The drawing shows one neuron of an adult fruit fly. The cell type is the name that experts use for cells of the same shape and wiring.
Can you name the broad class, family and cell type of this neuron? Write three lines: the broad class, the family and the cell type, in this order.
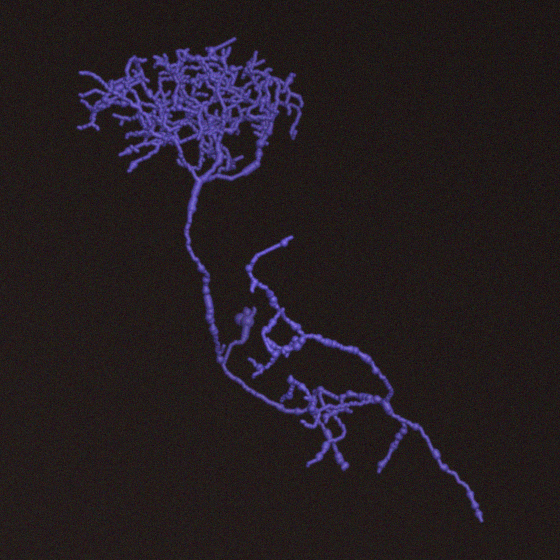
visual projection neuron
hemilineage VPNp&v1_ventral
LC39b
